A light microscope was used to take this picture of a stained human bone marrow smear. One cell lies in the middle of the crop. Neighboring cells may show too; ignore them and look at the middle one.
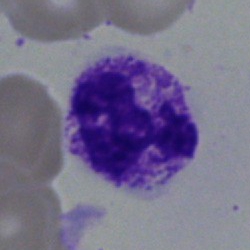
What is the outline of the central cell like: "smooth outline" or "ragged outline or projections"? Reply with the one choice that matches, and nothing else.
Ragged outline or projections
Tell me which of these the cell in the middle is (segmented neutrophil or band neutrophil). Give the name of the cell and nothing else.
segmented neutrophil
